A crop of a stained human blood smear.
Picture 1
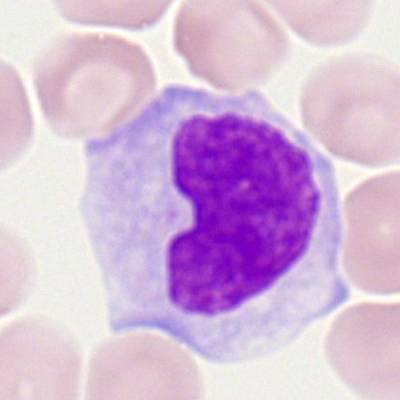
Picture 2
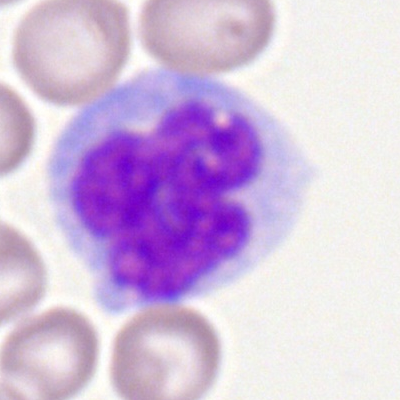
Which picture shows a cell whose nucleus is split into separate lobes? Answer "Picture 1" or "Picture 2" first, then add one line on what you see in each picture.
Picture 2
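Picture 1: The nucleus has a notch on its left side, giving it a kidney shape.
Picture 2: The nucleus is folded into several overlapping lobes.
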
